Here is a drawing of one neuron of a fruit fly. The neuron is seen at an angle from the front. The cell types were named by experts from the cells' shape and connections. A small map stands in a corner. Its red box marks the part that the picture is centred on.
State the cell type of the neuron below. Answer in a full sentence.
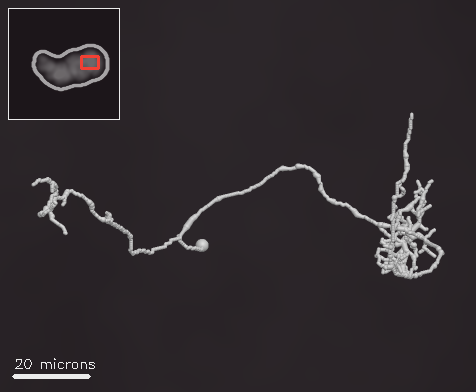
The cell type is LLPC2.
